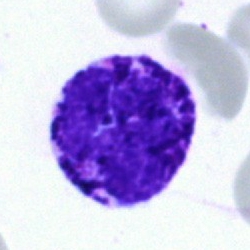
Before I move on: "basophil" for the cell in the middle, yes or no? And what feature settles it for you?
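The name basophil stands. Deciding point: dark granules cover the nucleus, so its outline cannot be traced.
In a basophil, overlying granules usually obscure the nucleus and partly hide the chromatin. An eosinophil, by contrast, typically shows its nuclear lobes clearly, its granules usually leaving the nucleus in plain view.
Hidden nucleus here, therefore against eosinophil. Outline round with a slightly bumpy edge; does not separate the two.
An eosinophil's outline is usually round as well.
No nucleoli visible. A thin pale branching crack crosses the upper middle of the cell. Pale red cells lie beyond the upper right edge, not covering the cell.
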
